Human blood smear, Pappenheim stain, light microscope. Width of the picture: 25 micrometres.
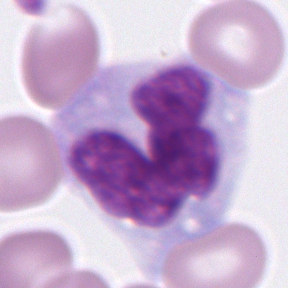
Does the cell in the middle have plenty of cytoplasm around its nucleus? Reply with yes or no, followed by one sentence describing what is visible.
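Yes. The cytoplasm forms a wide rim around the nucleus.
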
